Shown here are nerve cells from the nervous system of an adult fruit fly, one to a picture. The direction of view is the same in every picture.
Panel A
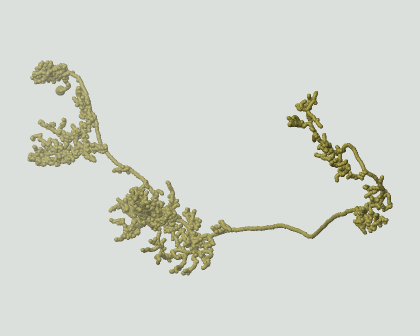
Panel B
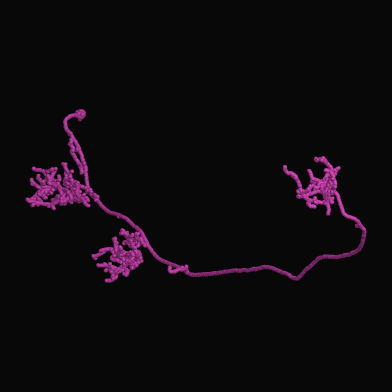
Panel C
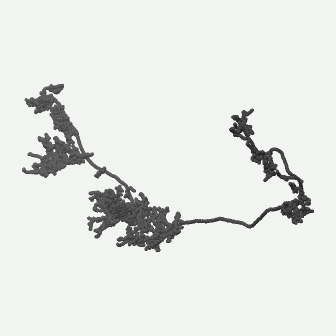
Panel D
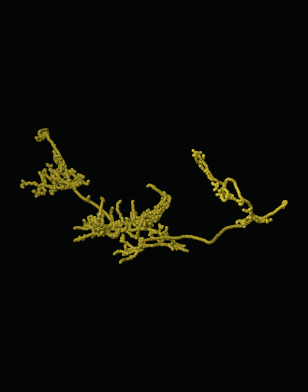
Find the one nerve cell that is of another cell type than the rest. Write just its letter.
B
